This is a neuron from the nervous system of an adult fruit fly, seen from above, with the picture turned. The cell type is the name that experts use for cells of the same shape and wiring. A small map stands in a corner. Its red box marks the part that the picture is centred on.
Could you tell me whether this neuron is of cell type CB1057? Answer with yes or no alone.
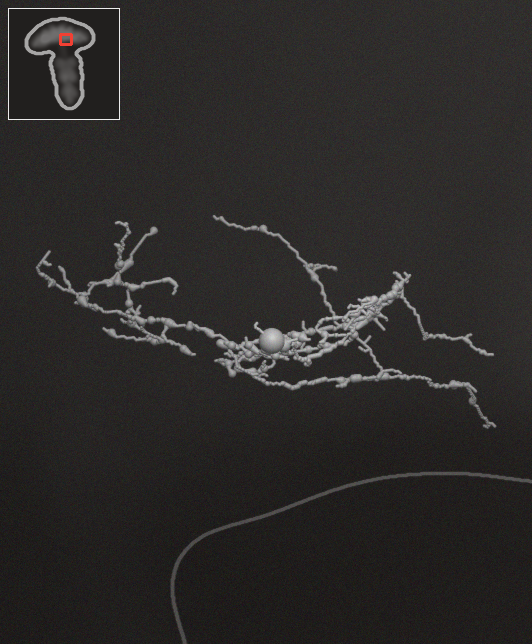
yes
